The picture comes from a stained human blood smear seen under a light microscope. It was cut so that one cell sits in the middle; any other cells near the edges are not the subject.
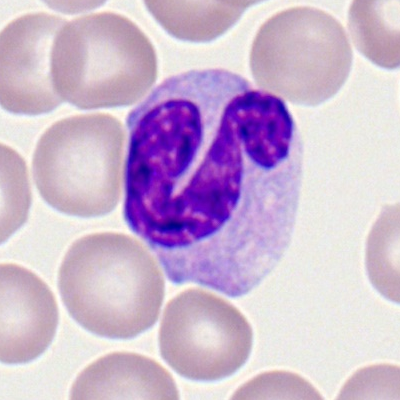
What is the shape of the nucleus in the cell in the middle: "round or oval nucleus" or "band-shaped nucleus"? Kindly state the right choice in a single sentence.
Within this cell, the nucleus runs as one curved band without separate lobes.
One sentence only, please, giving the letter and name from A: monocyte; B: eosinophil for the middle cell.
In this crop the central cell is a monocyte, which option A correctly states.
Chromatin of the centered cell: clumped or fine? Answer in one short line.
The chromatin in this nucleus is coarsely clumped.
